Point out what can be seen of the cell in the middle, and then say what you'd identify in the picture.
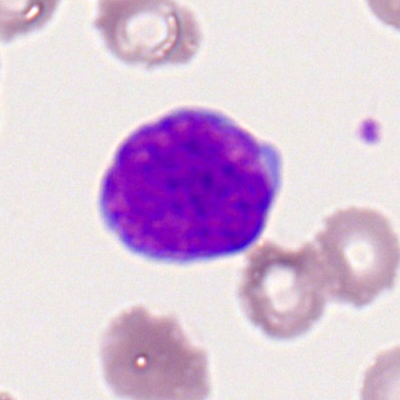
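The outline is roughly round. Purple chromatin is mottled with darker patches. No vacuoles are present. A small purple dot lies to the upper right of the cell. This cell is a myeloblast.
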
